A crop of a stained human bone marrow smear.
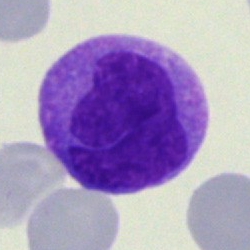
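Monocyte, the central cell in a stained human bone marrow smear under the light microscope. Its outline is round and smooth. The nucleus is irregular, crossed by a fold or indentation, and shows no visible nucleoli. The cytoplasm is violet-purple.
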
